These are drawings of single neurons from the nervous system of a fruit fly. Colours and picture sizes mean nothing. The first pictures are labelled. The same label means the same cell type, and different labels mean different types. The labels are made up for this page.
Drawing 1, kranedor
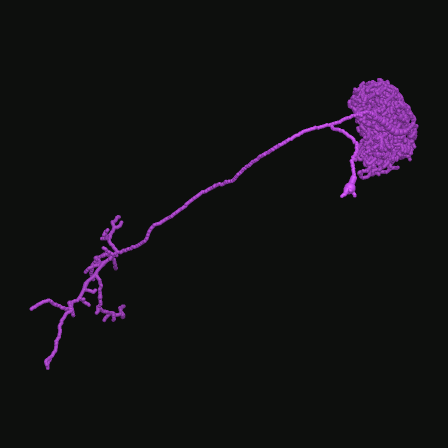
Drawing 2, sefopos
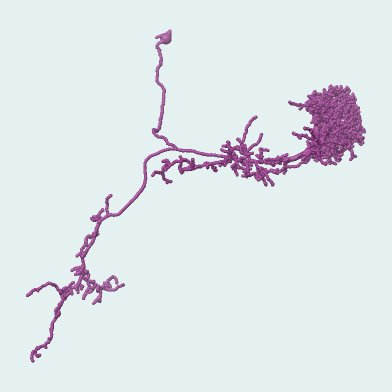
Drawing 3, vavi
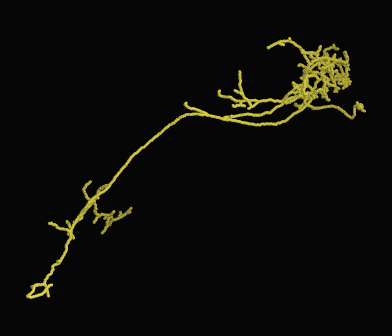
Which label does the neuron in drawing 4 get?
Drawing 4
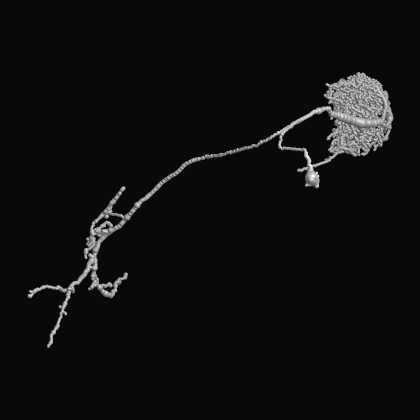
kranedor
